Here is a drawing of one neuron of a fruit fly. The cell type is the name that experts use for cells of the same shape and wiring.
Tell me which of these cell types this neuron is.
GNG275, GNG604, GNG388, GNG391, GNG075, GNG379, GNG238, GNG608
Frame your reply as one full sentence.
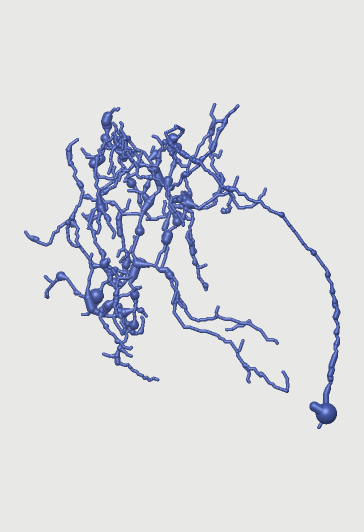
Cell type GNG388 is what this neuron is.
